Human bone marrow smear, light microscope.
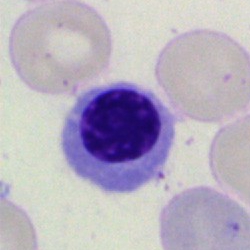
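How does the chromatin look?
Dense and dark purple, I'd say, with coarse clumping.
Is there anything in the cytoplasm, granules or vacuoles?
Neither, as far as I can tell; the blue rim around the nucleus, widest below it, is clear of both.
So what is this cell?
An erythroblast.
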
